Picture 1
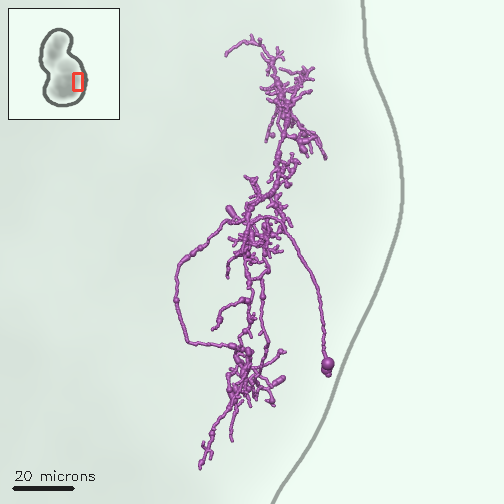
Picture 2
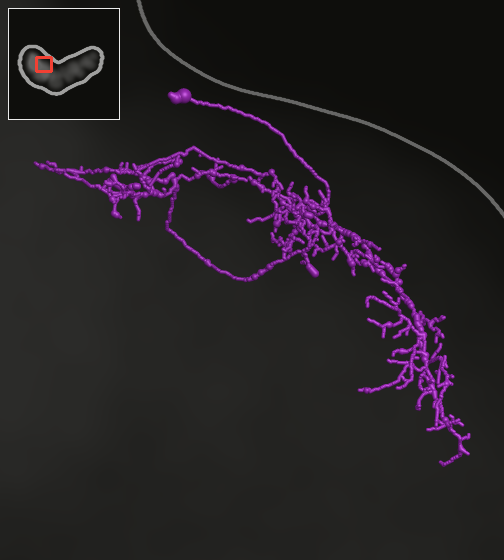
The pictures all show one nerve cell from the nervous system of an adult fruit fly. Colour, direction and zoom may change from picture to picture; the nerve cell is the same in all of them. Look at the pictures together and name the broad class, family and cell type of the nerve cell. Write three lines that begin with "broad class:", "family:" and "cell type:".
broad class: central-brain intrinsic neuron
family: hemilineage SMPpd1
cell type: SMP353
